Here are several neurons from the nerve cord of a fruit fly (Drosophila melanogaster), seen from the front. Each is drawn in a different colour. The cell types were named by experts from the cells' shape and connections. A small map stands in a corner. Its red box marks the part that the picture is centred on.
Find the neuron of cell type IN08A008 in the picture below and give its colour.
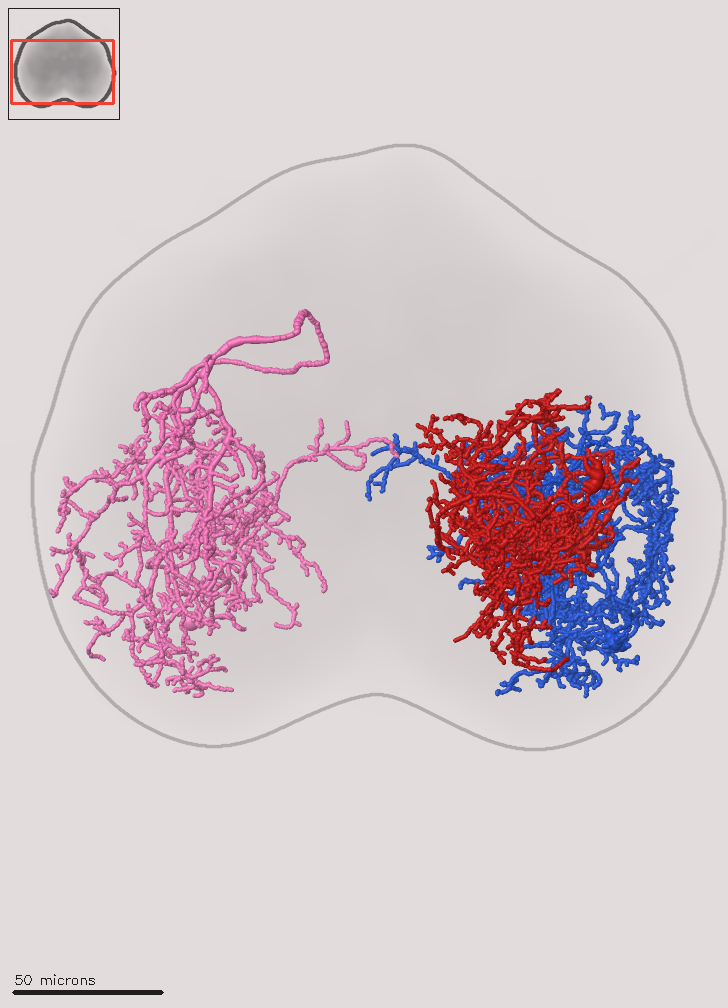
blue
